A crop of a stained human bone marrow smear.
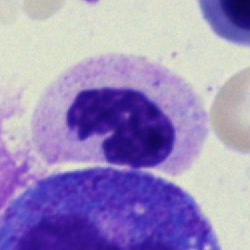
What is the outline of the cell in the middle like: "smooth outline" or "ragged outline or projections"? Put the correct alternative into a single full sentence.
The cell is bounded by a smooth edge without blebs or tags.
